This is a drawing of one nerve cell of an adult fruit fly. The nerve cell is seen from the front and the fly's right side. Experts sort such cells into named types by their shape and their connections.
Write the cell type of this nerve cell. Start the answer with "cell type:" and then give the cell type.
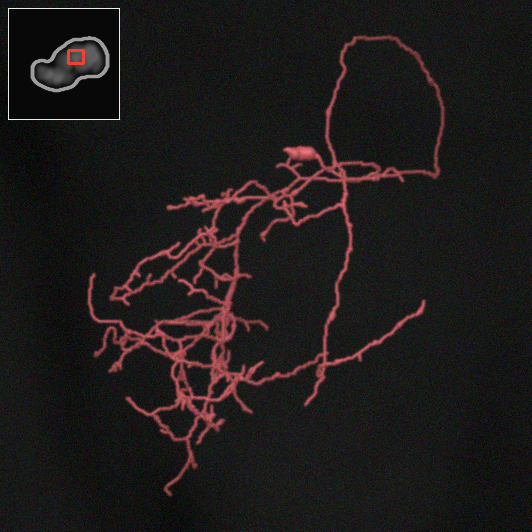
cell type: AVLP231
